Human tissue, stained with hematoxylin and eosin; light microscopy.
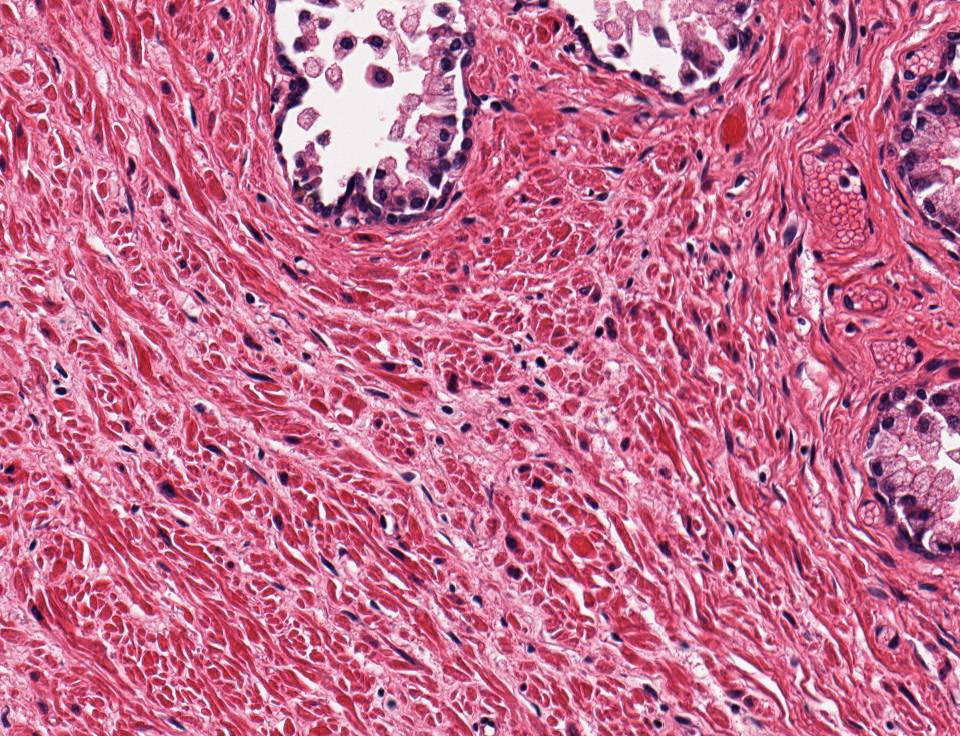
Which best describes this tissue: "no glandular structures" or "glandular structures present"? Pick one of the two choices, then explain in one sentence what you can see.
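Glandular structures present. Dense stroma of smooth muscle fills most of the field, with glandular spaces only along the top and right edges.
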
